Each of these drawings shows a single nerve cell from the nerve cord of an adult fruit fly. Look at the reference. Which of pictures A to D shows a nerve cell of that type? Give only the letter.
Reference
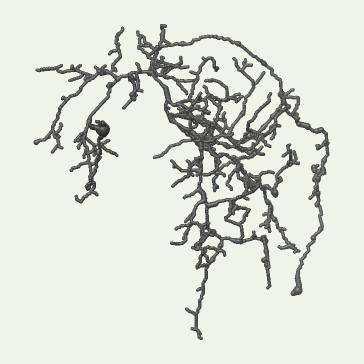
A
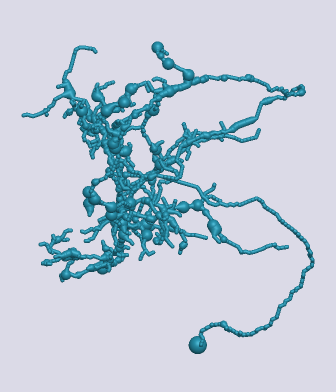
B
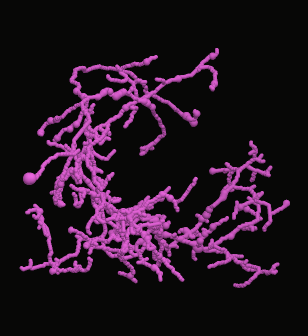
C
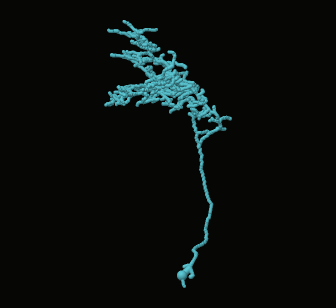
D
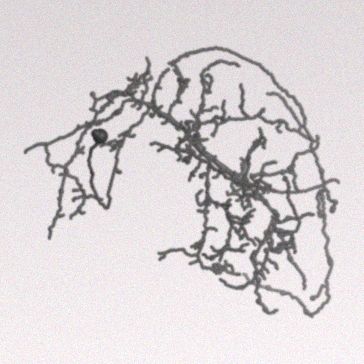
D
